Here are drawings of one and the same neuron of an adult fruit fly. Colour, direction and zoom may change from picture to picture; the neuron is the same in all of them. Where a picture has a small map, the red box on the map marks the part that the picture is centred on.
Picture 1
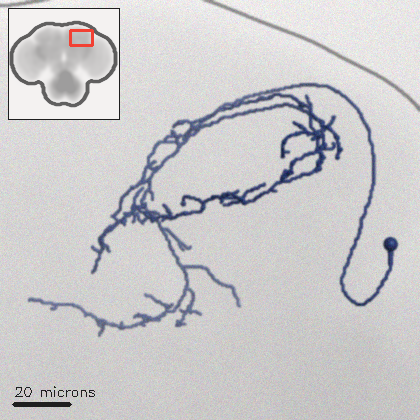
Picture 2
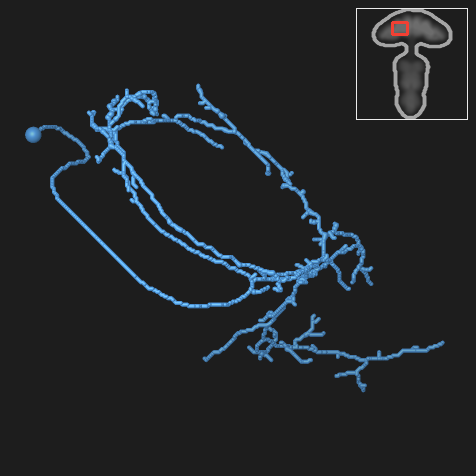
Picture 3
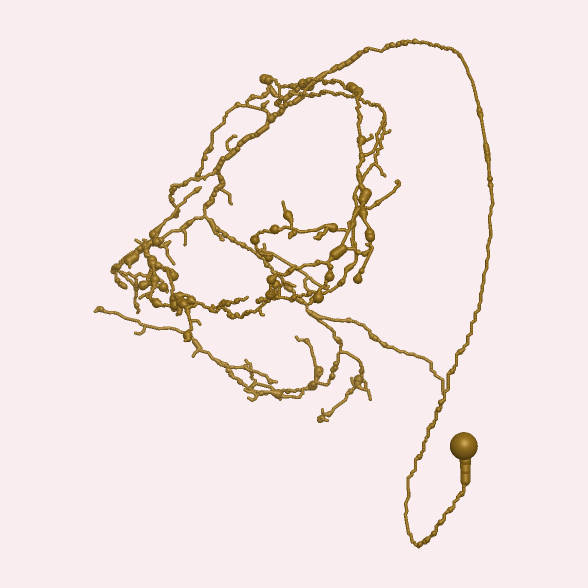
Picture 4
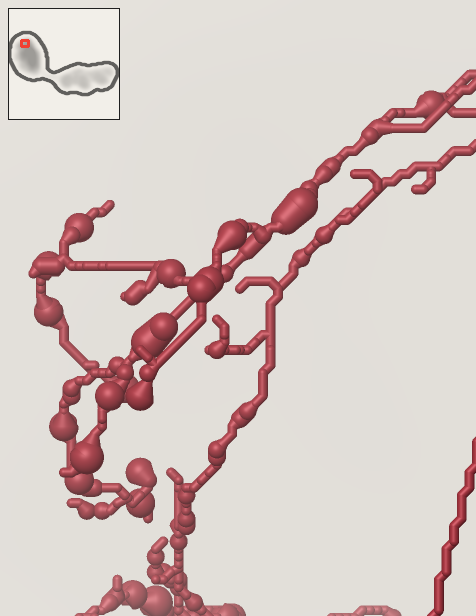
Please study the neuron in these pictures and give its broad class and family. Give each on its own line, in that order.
central-brain intrinsic neuron
hemilineage SLPav2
